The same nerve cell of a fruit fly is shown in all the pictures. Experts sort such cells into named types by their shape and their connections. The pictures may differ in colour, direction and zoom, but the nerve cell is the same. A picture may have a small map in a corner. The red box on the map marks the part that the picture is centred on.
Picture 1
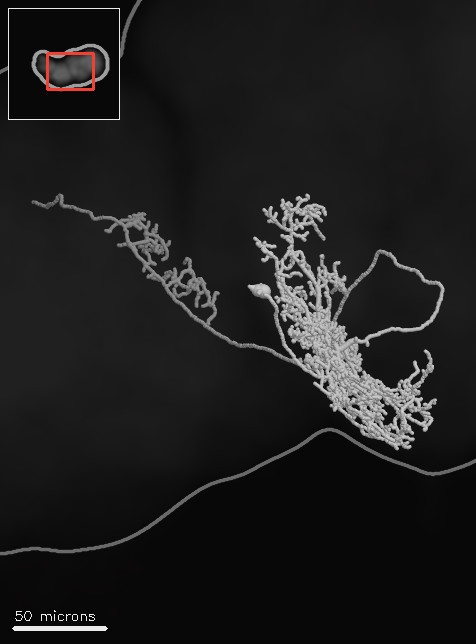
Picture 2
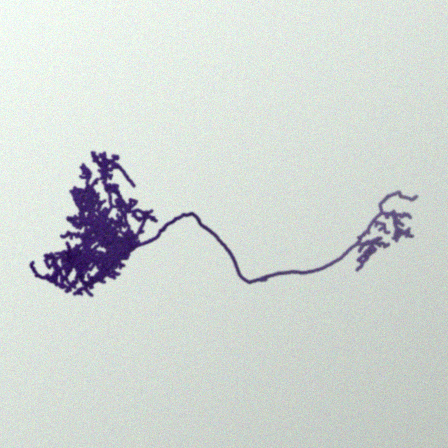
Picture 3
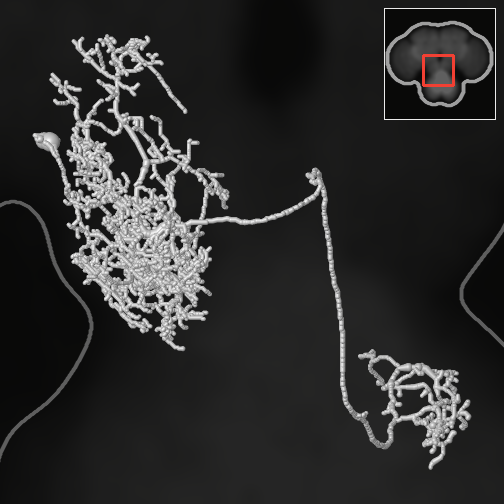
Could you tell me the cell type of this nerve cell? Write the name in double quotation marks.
"DNge125"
